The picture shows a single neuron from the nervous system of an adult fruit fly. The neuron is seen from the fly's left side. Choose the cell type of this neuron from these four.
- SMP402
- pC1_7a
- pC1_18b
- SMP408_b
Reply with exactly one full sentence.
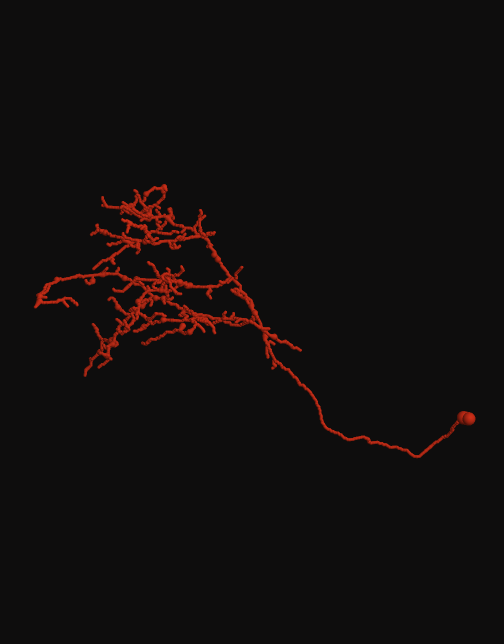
What this neuron is, by cell type, is SMP408_b.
